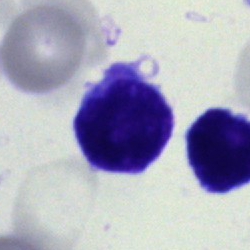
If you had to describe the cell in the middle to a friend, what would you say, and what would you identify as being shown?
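The nucleus occupies nearly the entire cell and stains a dense, dark purple throughout. No distinct nucleoli are visible within it, and the cell shows no distinct granules. This cell is a blast.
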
